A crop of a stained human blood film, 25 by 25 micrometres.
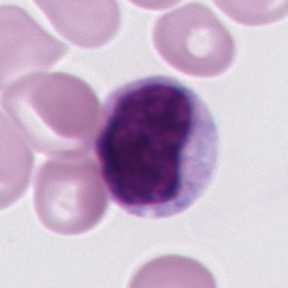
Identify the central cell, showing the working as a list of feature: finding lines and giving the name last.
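Outline: round, smooth
Nuclear notch: shallow, right side, facing cytoplasm
Nucleus: toward left of cell
Cytoplasm: pale grey-blue
Cell: metamyelocyte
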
